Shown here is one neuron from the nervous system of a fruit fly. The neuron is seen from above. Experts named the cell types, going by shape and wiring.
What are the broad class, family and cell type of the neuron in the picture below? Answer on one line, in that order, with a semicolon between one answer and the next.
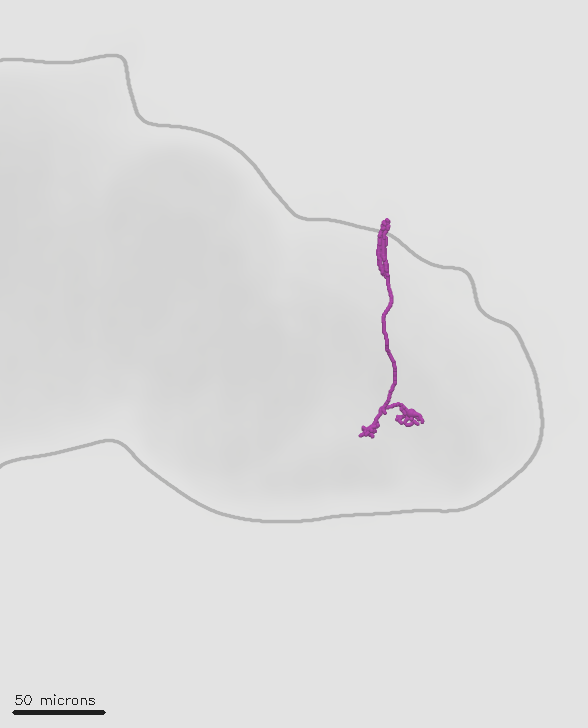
optic-lobe intrinsic neuron; T; T1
